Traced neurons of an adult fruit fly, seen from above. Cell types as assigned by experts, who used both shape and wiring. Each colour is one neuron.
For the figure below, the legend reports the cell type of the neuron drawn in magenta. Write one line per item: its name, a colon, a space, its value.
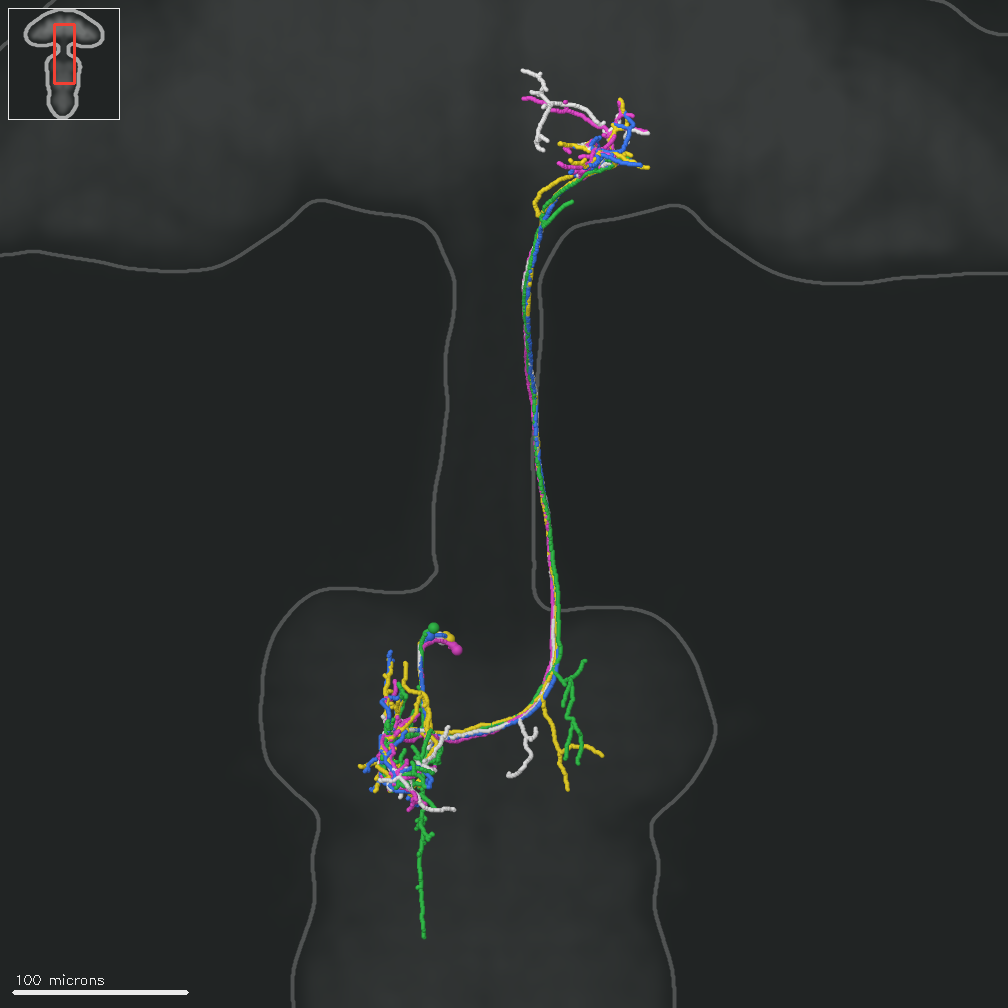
cell type: AN07B101_c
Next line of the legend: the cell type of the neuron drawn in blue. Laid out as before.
cell type: AN07B101_b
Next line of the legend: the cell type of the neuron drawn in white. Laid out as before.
cell type: AN07B101_a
